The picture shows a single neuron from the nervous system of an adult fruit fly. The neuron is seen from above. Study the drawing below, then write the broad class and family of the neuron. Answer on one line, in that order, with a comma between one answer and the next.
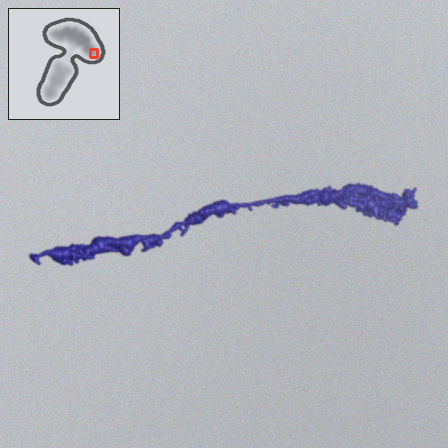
photoreceptor or other optic-lobe sensory neuron, class visual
